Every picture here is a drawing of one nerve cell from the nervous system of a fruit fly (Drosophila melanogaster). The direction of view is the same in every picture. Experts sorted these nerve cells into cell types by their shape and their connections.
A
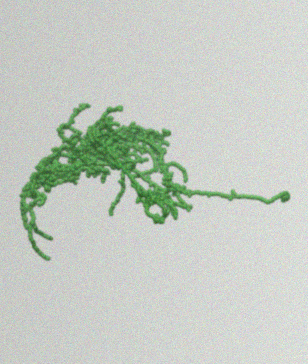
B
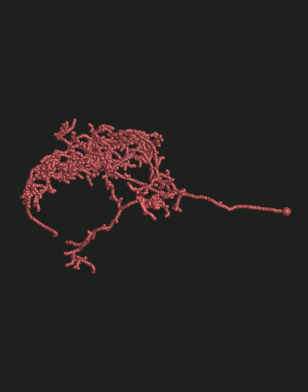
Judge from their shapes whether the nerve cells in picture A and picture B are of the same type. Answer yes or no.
yes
